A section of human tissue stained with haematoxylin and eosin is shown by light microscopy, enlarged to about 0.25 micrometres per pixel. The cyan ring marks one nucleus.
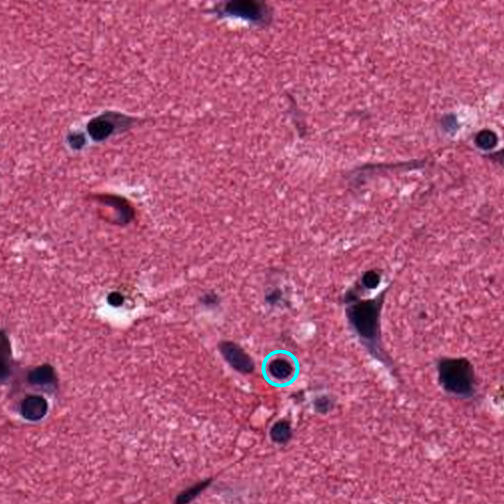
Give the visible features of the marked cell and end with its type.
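The nucleus is round with a smooth, regular outline. The nucleus is very dark and stained evenly throughout, with no internal detail visible. The nucleus is surrounded only by a thin pale, clear rim; no pink cytoplasm can be made out around it. It sits in a small loose group of nuclei: a larger elongated oval nucleus lies just to its upper left, and another round dark nucleus of similar size lies just below it. Type of cell: oligodendrocyte.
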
